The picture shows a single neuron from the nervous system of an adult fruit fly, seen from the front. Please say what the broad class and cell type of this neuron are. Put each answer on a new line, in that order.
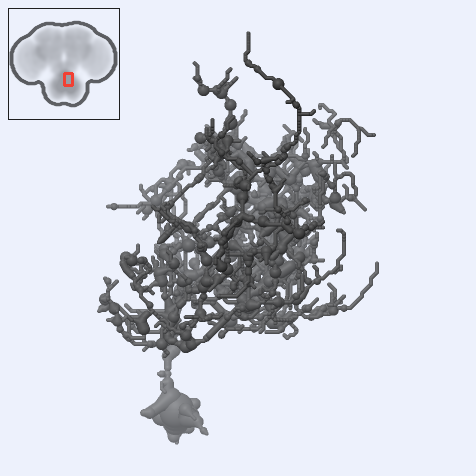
nerve-cord intrinsic neuron
INXXX225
